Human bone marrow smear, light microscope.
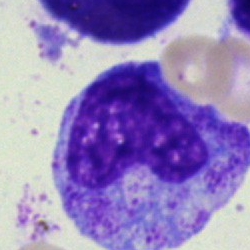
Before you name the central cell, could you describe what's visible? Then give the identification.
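Look first at the nucleus: kidney-shaped, indented on its lower side, and sitting in the upper part of the cell. Around it the cytoplasm is plentiful and pale bluish-grey, with small purple granules scattered through it. This cell is a promyelocyte.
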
